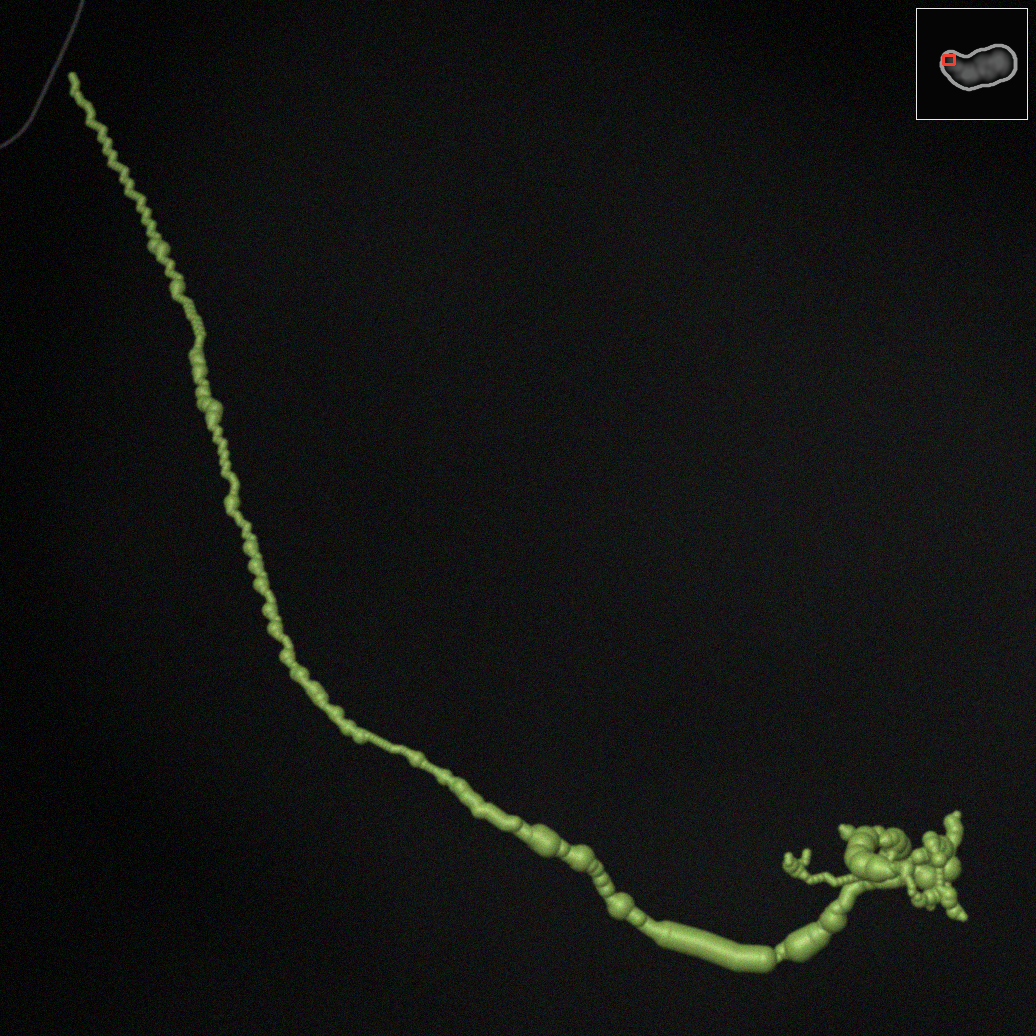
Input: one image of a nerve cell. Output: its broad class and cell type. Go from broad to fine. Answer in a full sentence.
A sensory neuron entering the nerve cord, type SNxx04.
